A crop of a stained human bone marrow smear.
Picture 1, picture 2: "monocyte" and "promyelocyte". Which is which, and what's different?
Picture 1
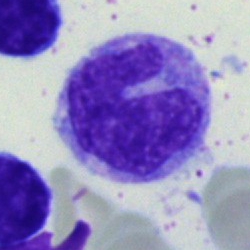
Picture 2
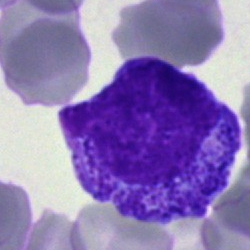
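Picture 1 is a monocyte; picture 2 is a promyelocyte. The monocyte is roughly round, while the promyelocyte has an angular outline with several straight edges and corners. In the monocyte a narrow pale cleft runs into the nucleus from its upper right side, and the chromatin is finely granular and lacy rather than coarsely clumped.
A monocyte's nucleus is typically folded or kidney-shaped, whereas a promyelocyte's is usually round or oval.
No clear vacuoles are seen in the monocyte's cytoplasm. In the promyelocyte the visible cytoplasm lies as a crescent along the lower border, with pale spaces between its granules.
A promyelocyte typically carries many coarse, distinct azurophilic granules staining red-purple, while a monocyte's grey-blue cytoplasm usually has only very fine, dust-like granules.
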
